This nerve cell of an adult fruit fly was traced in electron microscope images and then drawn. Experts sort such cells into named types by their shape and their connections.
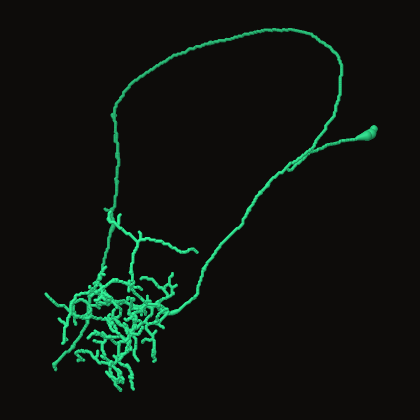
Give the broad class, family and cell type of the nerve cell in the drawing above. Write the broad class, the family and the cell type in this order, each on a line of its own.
central-brain intrinsic neuron
hemilineage SLPa&l1_lateral
WED038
